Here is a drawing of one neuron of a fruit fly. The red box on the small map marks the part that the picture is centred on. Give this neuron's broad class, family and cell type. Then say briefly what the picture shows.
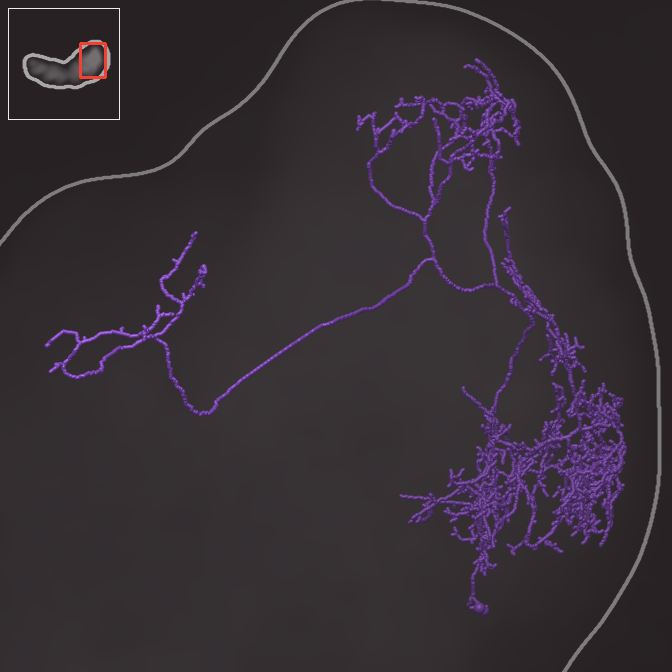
It is a central-brain intrinsic neuron. The family is hemilineage VLPl&p2_lateral. It is of cell type AVLP317. The cell body can be seen at the lower right of the picture. As drawn here it is about as wide as it is tall.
